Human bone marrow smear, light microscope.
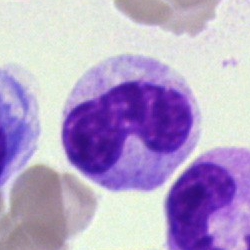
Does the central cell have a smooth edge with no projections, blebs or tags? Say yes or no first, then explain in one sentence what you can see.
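Yes. The cell outline is round and smooth.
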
